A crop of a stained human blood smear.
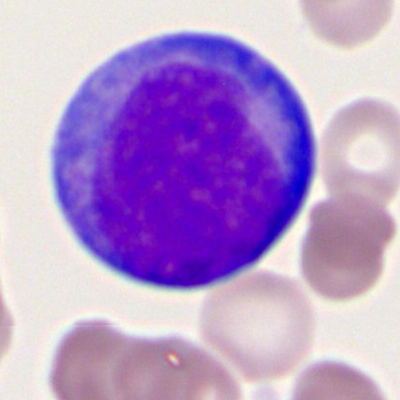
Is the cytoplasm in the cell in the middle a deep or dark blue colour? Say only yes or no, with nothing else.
Yes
